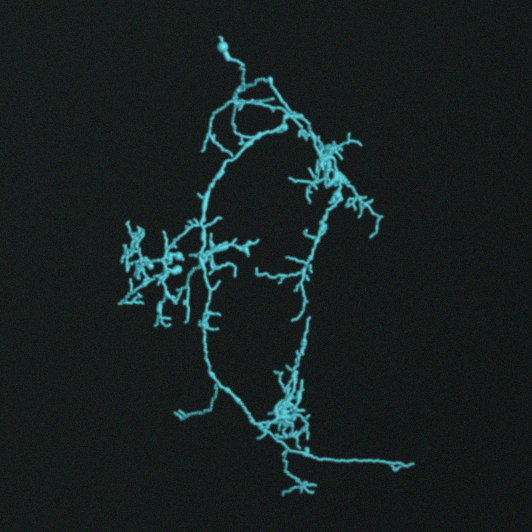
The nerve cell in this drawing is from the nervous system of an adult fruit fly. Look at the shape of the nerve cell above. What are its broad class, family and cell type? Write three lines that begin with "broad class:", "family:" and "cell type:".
broad class: nerve-cord intrinsic neuron
family: hemilineage 19A
cell type: IN19A060_c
